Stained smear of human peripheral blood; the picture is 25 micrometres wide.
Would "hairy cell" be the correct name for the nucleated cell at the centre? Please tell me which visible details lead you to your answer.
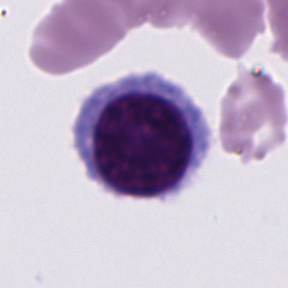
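Cytoplasm: blue. Goes with hairy cell, whose cytoplasm usually stains pale blue-grey; against normoblast, since a maturing normoblast's cytoplasm takes on the pinkish-orange of haemoglobin and an orthochromatic one usually matches the mature red cells. Nucleus: round, about 9 micrometres across, no indentation or lobes. Goes with normoblast, which typically has a single small, round nucleus; a hairy cell's nucleus is often oval or kidney-shaped instead. Granules: none distinct, in keeping with normoblast, whose cytoplasm normally lacks them. Also seen: cell about 12 micrometres across, nucleus filling about 60% of its area, outer edge finely ruffled rather than smooth, chromatin dark purple throughout, no vacuoles. Verdict: hairy cell holds, the blue cytoplasm setting it apart from normoblast.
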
